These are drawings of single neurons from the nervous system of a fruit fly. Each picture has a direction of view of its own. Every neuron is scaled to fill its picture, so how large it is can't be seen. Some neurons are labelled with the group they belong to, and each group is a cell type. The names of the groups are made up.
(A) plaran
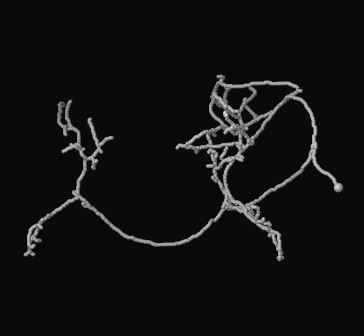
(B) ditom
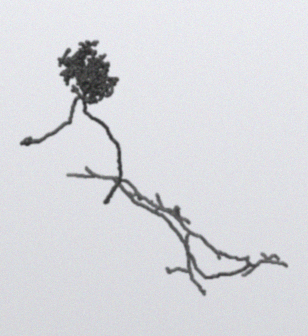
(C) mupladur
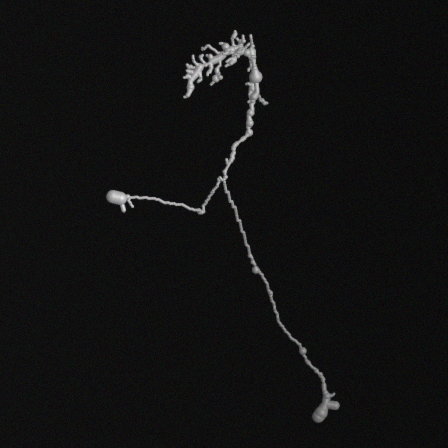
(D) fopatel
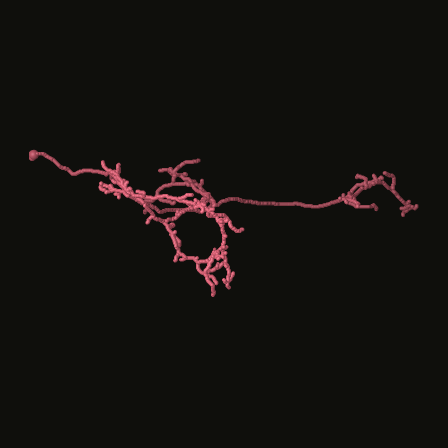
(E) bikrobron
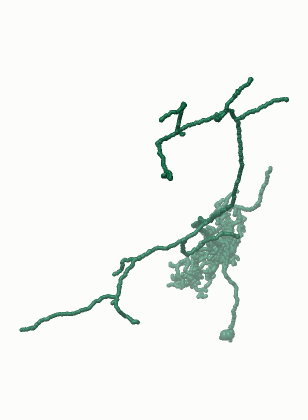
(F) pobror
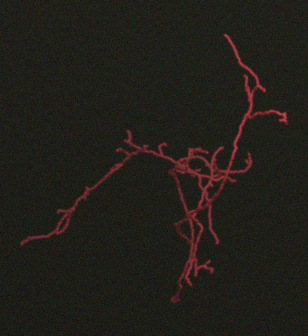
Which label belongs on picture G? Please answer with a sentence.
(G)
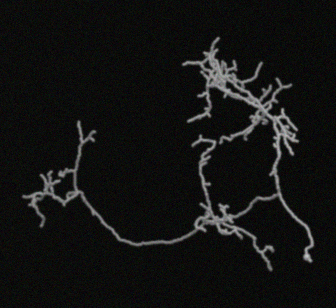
It belongs to fopatel.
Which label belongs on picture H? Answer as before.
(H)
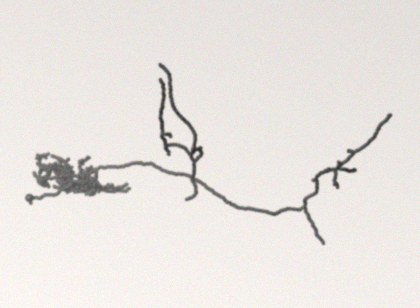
It belongs to bikrobron.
